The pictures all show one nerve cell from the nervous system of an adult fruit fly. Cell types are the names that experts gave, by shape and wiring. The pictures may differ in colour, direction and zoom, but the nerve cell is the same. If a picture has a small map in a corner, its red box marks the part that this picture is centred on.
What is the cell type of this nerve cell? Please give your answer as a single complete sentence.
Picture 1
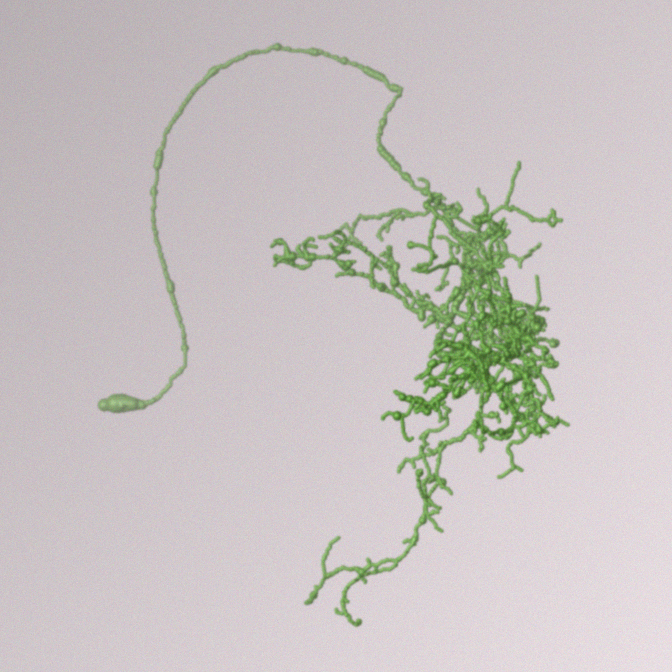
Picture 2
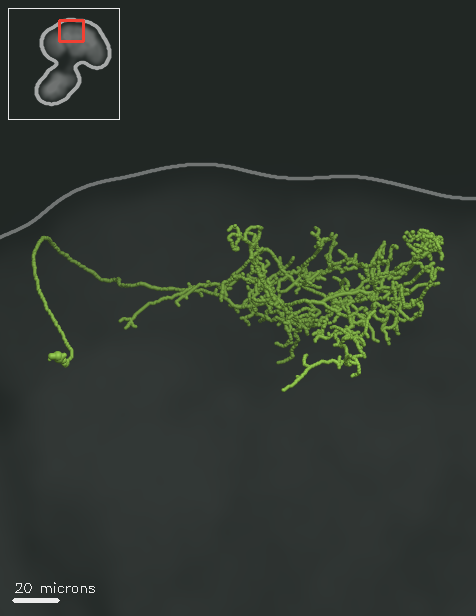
The cell type for the nerve cell is SMP010.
